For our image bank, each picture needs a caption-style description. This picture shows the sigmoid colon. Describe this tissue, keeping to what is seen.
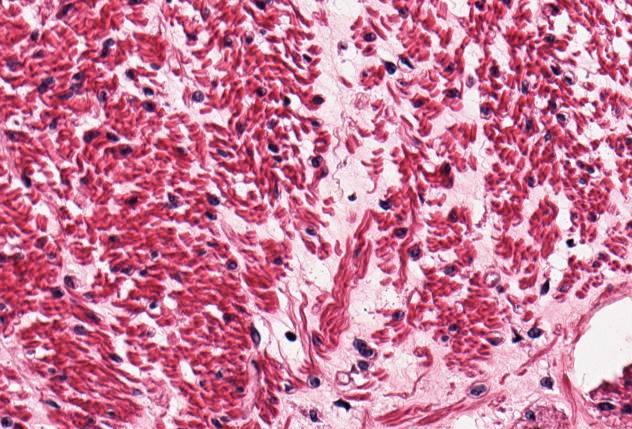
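Dense clusters of deep red, elongated elements, separated by paler areas, occupy most of the field. Small, dark-staining nuclei, round to oval, are scattered among them. The lower right corner holds a clear white empty space. Neither epithelium nor glands are present anywhere in the field.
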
